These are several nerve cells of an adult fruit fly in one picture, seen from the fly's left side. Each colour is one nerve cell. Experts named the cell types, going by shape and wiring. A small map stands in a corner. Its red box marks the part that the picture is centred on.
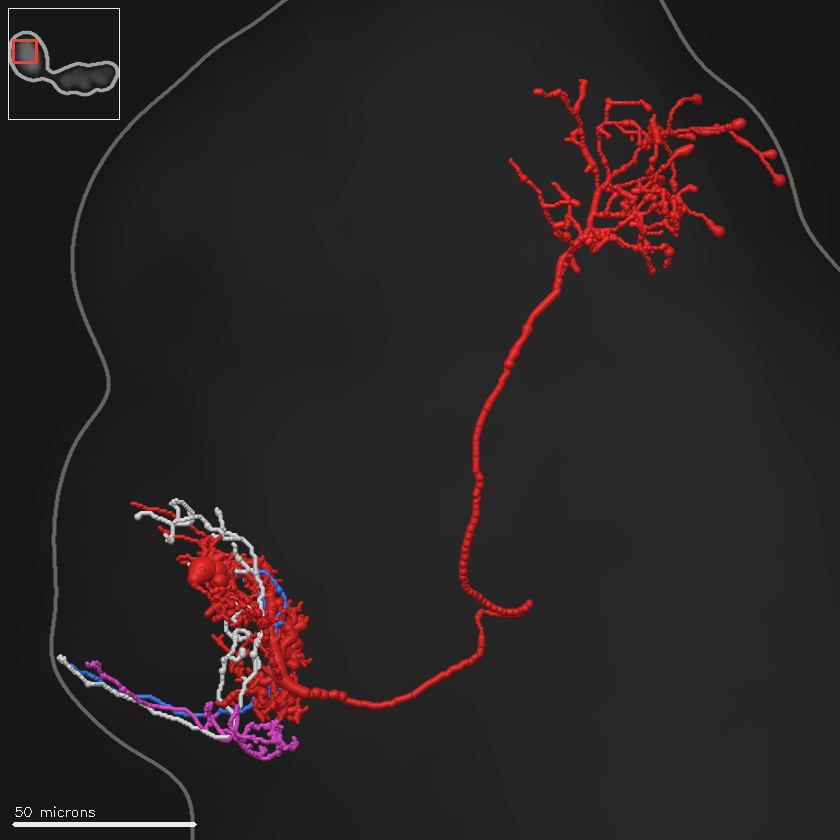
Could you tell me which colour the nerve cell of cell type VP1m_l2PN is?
red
